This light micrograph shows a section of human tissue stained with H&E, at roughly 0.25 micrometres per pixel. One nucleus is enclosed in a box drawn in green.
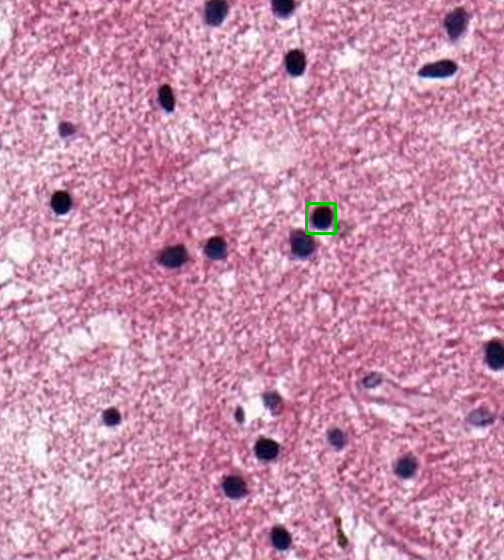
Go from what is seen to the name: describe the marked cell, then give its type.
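The nucleus is round with a smooth, sharp outline and is stained very dark, nearly black, evenly throughout. It is slightly smaller and darker than the neighbouring nucleus that lies just below and to the left of it, which is a little larger and more purple. No distinct pink cytoplasm is visible around the nucleus; only a thin pale clear rim separates it from the surroundings. It is an oligodendrocyte.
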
